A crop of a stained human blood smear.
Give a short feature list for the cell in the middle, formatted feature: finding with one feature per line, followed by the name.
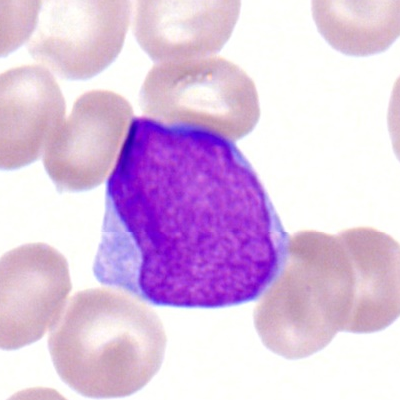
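Outline: angular, see the fairly straight sides rather than a round contour
Nucleus: one unlobed mass filling most of the cell
Cytoplasm: pale blue, lying mostly to the lower left of the nucleus
Top edge: a thin rim of deeper blue cytoplasm
Name: myeloblast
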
